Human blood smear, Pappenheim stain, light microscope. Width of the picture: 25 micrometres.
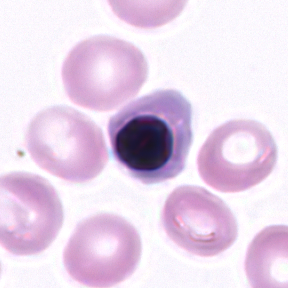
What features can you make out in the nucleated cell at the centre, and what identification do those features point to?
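Chromatin: dense, almost black, no visible pattern inside. Cytoplasm: greyish lilac, bluer than the pink of the surrounding red cells. Nucleus: off-centre, leaving a wider cytoplasmic rim toward the upper right. Outline: irregular, somewhat angular, not a smooth circle. Size: about 8 micrometres across. The cell is a normoblast.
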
